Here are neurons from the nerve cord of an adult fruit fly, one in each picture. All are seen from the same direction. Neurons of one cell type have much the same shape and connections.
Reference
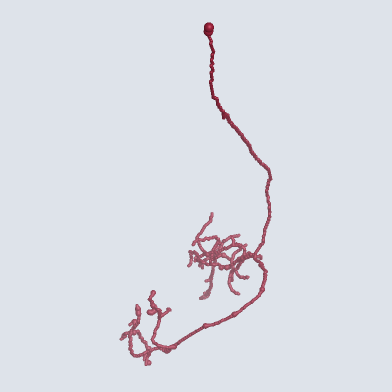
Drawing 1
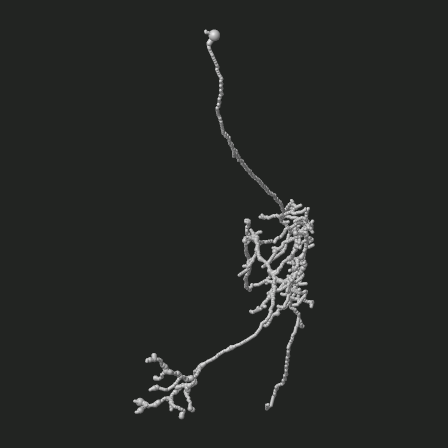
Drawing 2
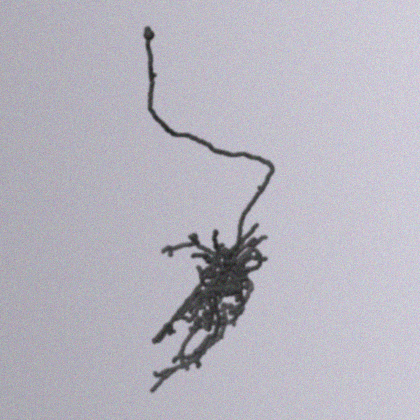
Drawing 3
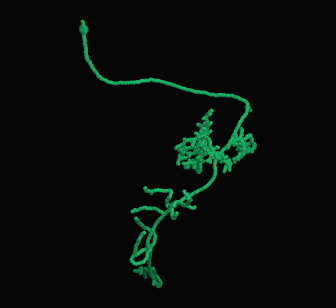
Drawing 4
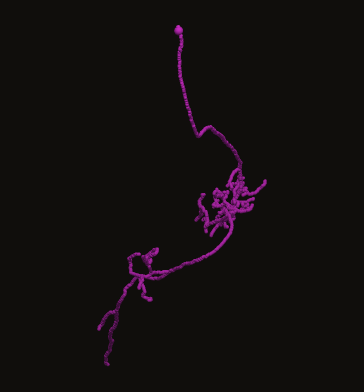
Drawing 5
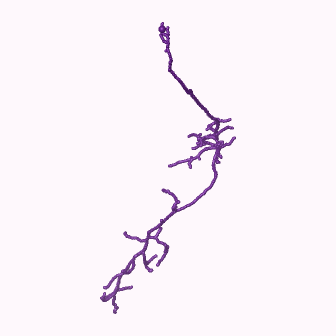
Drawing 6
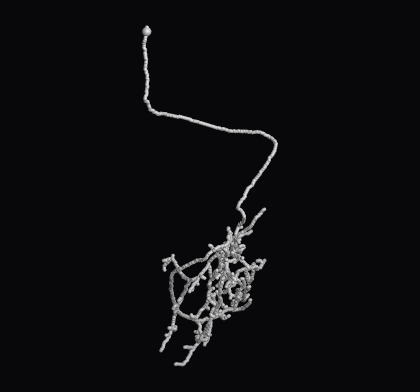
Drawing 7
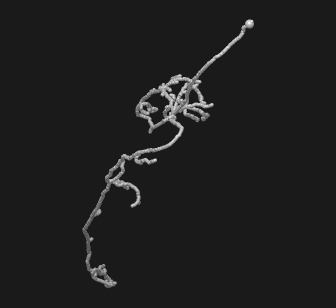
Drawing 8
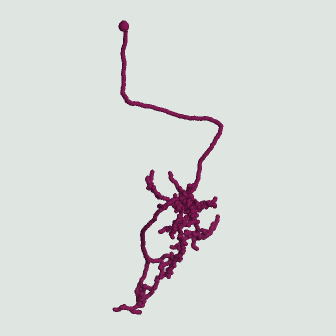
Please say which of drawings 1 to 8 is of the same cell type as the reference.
4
